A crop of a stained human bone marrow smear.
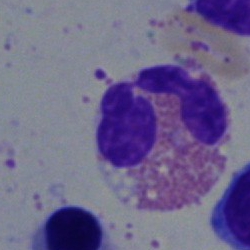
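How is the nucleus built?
It is made of two large lobes, with chromatin that stains dark purple and looks dense.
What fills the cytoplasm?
Coarse pink-orange granules pack it, with small clear spots among them in the lower part.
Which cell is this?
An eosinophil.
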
